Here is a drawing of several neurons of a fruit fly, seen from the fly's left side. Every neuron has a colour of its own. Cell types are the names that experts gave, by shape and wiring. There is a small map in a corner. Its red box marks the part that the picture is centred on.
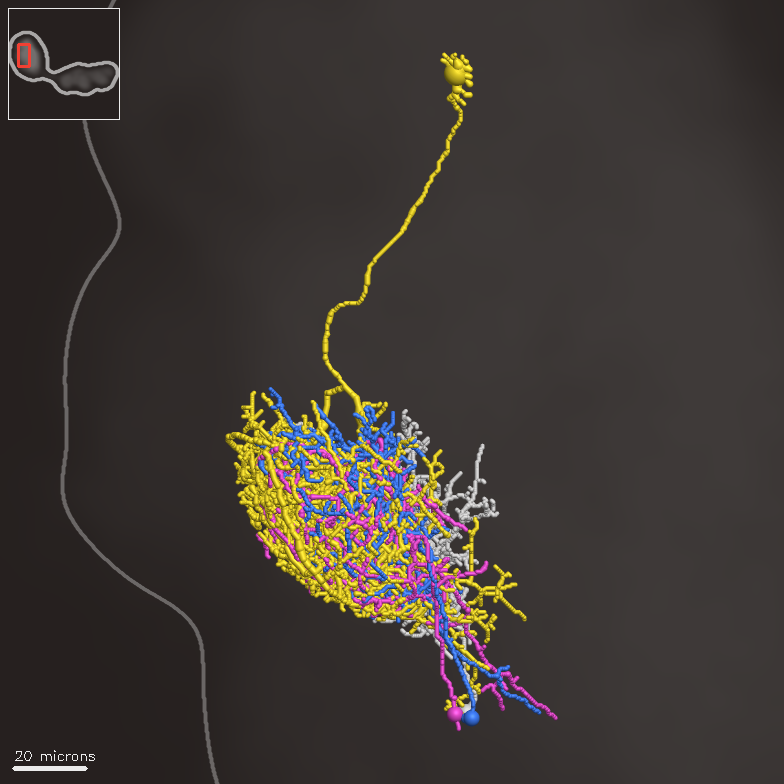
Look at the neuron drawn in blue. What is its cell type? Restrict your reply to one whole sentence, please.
This particular neuron has the cell type CB3661.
